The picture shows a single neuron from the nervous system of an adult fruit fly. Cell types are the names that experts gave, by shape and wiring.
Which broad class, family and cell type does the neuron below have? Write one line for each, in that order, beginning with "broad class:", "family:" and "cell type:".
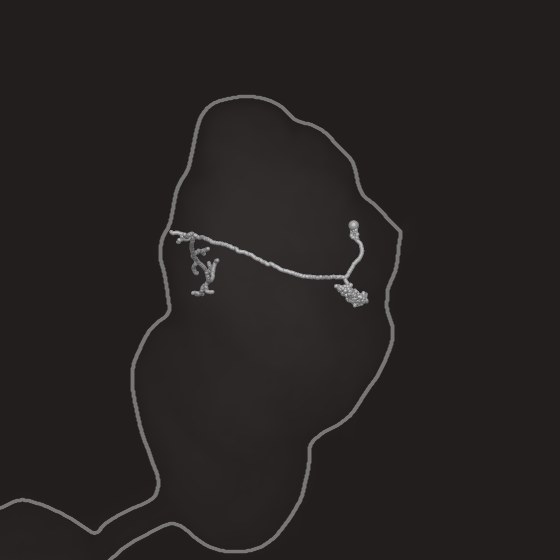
broad class: central-brain intrinsic neuron
family: hemilineage ALad1
cell type: VC3_adPN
